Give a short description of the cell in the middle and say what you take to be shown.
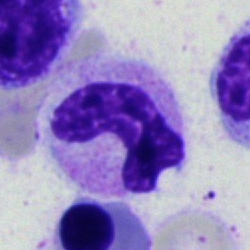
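Step one, the outline: roughly round and smooth. Step two, the nucleus: curved, with its hollow opening toward the lower left of the cell. Step three, the cytoplasm: fine pinkish-lilac granules scattered through it, and no vacuoles. Conclusion: a band neutrophil.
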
